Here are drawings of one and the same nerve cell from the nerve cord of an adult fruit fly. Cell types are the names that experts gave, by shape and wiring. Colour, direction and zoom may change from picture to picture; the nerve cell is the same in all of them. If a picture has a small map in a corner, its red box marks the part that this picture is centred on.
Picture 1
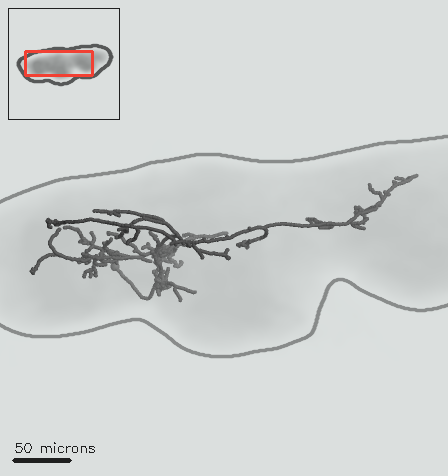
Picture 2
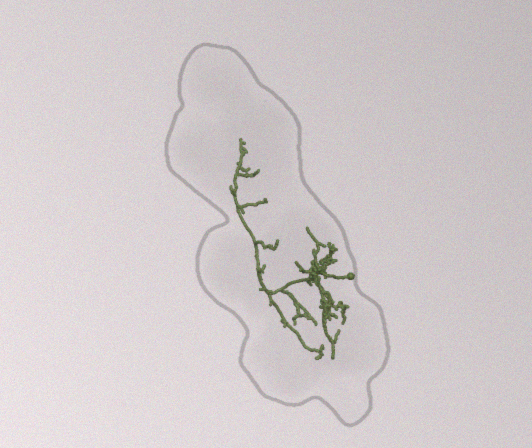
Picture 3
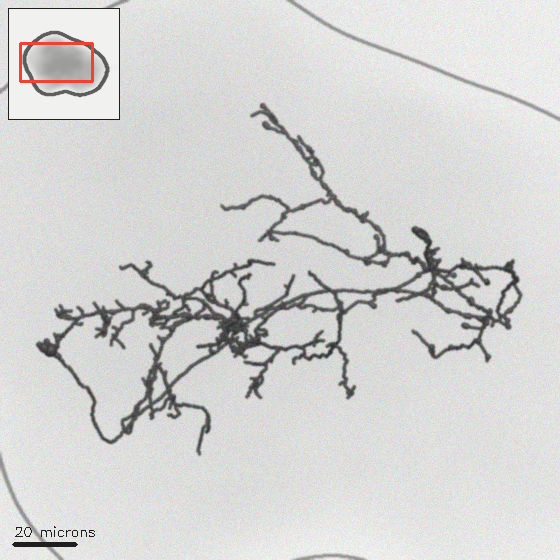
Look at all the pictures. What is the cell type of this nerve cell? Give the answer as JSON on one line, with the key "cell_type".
{"cell_type": "IN08B077"}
